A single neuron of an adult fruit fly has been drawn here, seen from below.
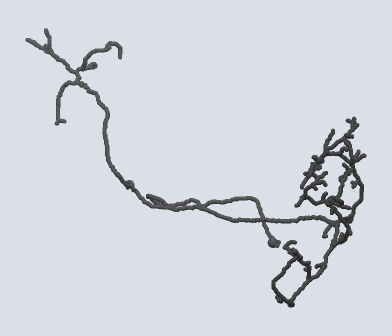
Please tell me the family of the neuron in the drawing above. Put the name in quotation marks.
"hemilineage VLPp&l1_lateral"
